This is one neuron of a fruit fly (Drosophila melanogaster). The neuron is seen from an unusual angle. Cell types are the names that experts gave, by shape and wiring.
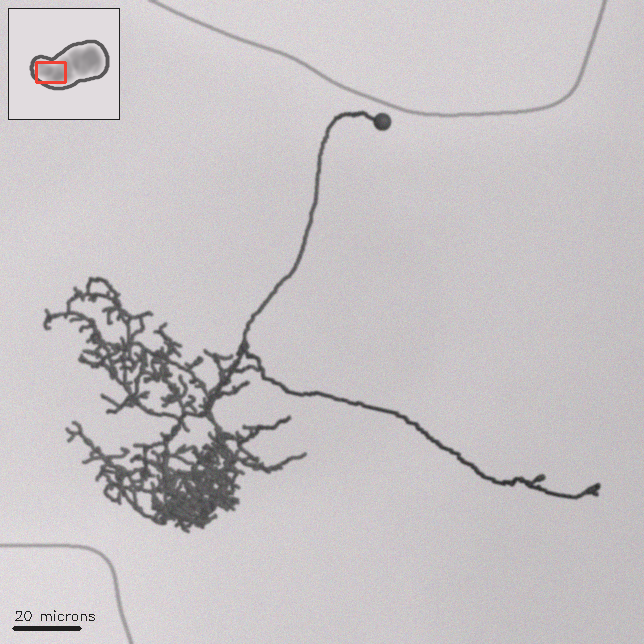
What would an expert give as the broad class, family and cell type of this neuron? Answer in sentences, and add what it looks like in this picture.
Its broad class is nerve-cord intrinsic neuron. Its family is hemilineage 23B. The cell type is IN23B023. The cell body is at the top of the picture. By the scale bar it is about 170 microns wide in this view. Dozens of branch ends can be seen.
